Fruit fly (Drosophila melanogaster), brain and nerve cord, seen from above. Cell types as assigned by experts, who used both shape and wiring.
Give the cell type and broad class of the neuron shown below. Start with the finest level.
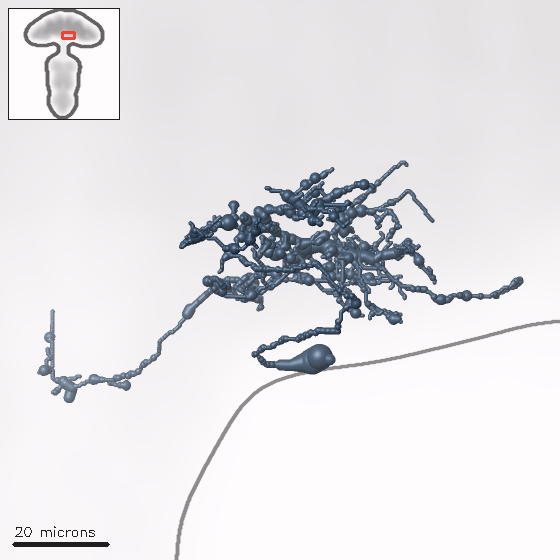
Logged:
PS237; central-brain intrinsic neuron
